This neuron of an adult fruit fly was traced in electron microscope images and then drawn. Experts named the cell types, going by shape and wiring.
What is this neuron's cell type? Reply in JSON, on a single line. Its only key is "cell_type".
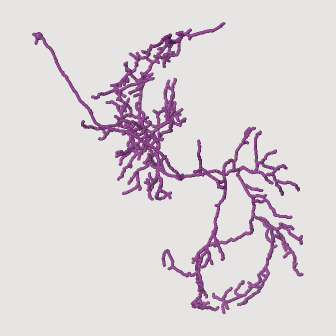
{"cell_type": "PS202"}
